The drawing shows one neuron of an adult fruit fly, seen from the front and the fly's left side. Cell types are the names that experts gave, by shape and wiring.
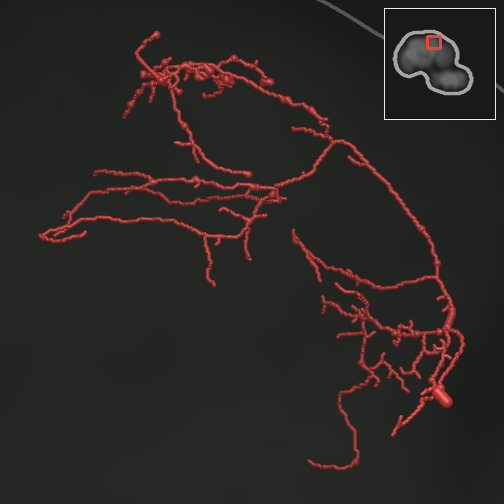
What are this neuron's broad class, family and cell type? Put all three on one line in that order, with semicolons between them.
central-brain intrinsic neuron; hemilineage SLPpl3; CB3071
